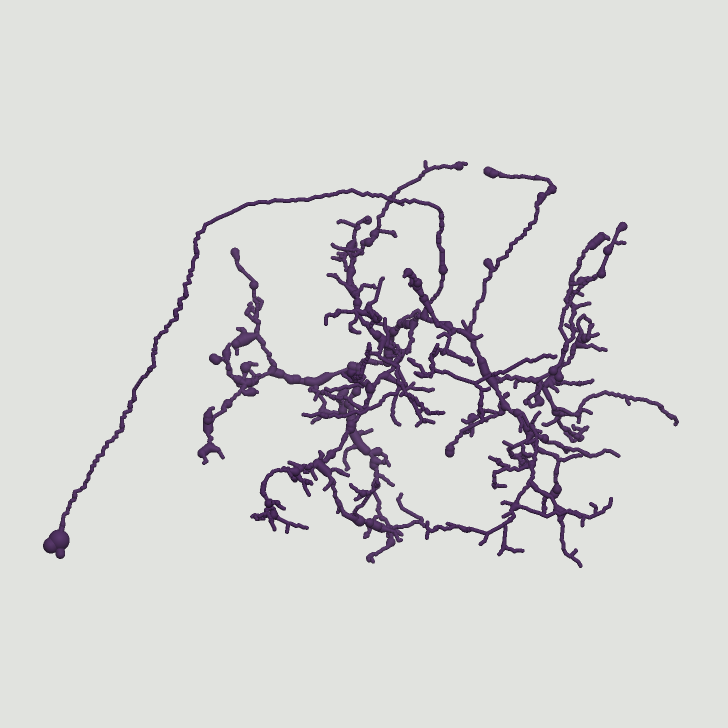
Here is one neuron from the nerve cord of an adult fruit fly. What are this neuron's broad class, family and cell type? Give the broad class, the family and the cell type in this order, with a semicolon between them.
nerve-cord intrinsic neuron; hemilineage 21A; IN21A042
